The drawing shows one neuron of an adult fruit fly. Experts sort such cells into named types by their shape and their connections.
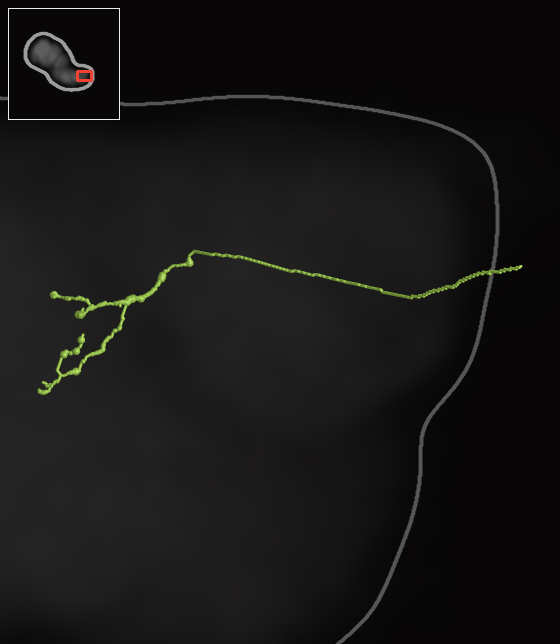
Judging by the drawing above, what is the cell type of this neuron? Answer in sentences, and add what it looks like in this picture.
It is of cell type SNxx06. This is a sensory neuron entering the nerve cord. The drawing shows no cell body. It has a dozen or fewer branch ends.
